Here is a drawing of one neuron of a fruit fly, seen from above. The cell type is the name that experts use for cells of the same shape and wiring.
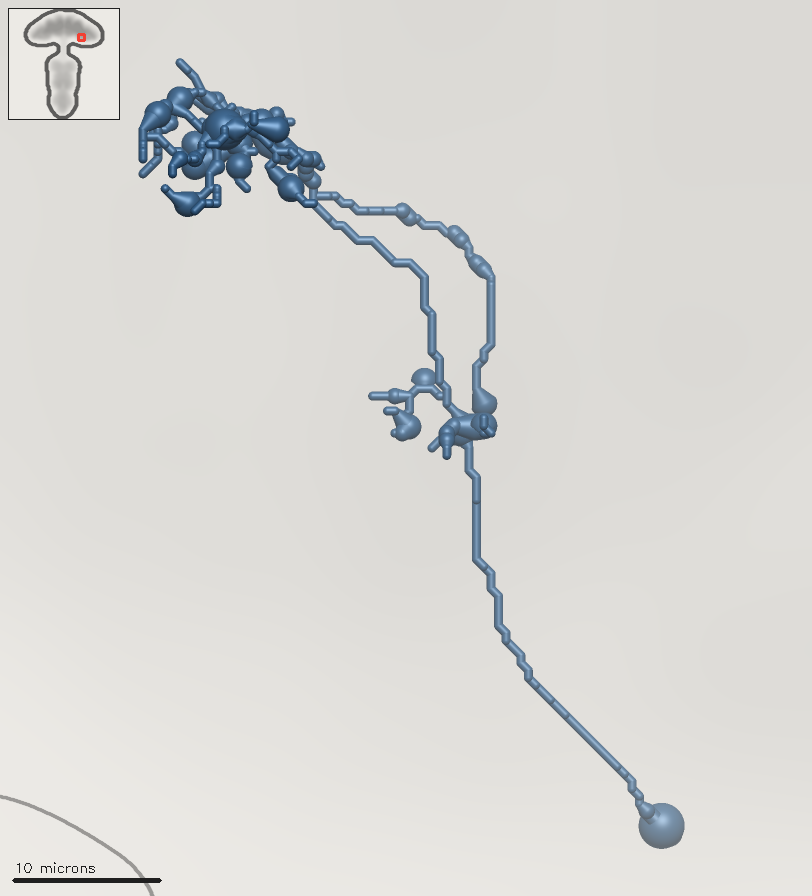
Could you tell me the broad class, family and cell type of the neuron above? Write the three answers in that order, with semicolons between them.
optic-lobe intrinsic neuron; T; T5b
